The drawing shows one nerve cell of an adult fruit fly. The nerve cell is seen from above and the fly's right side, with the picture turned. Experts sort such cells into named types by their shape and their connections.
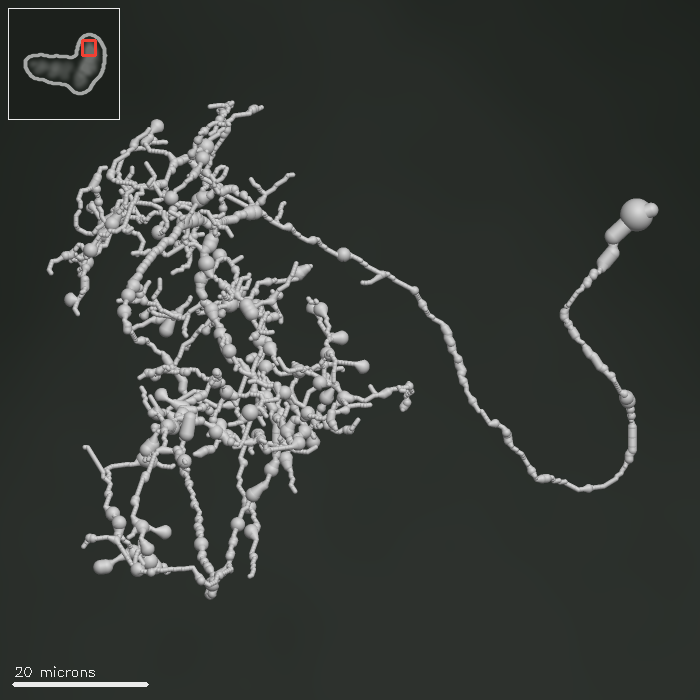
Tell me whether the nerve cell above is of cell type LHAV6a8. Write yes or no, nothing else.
yes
